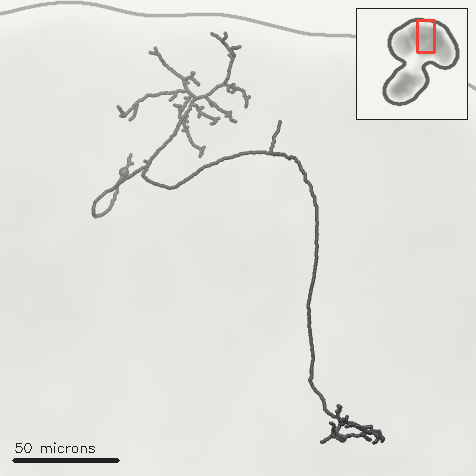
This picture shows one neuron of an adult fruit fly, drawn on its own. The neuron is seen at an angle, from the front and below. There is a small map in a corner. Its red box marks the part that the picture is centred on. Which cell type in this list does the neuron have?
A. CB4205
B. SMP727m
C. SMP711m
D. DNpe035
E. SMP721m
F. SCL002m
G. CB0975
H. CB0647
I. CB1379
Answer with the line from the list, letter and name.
G. CB0975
